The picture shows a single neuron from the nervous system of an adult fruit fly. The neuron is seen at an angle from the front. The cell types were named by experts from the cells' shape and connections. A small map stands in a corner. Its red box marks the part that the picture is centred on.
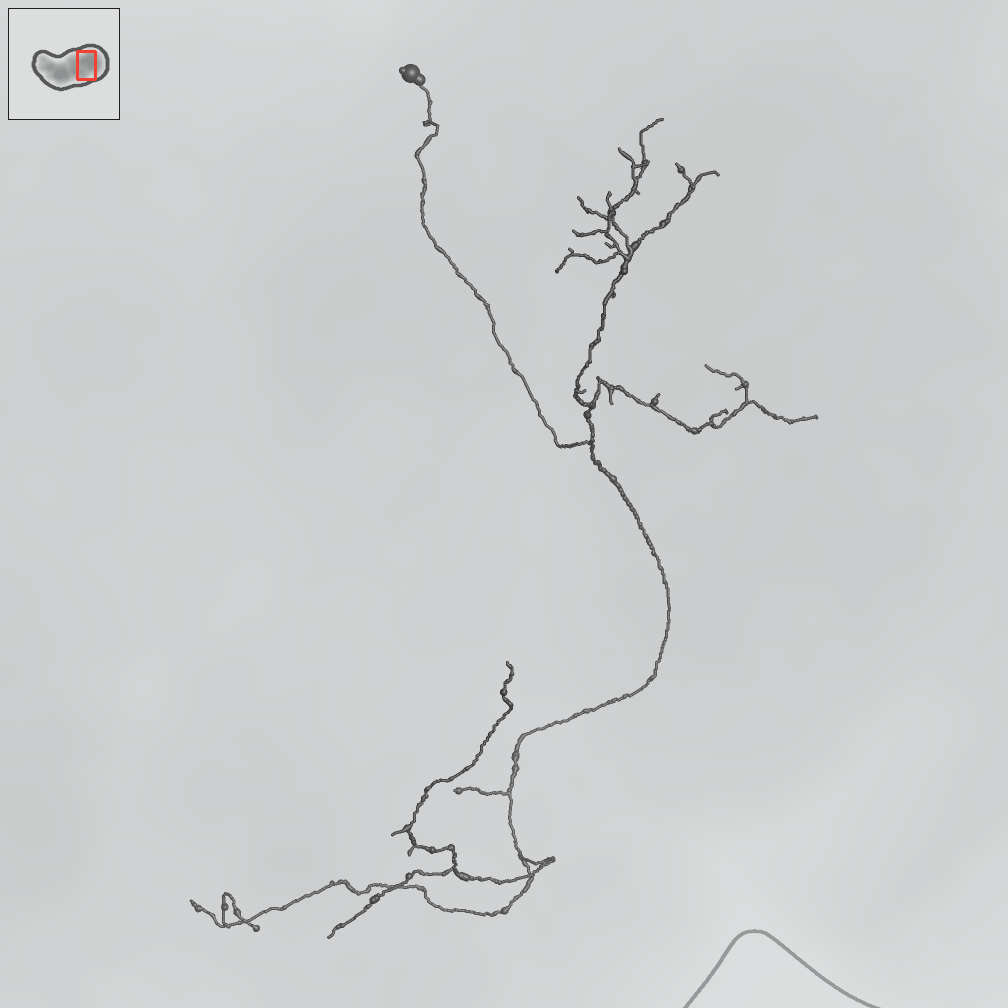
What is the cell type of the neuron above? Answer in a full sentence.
The cell type is SCL001m.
